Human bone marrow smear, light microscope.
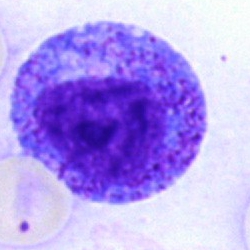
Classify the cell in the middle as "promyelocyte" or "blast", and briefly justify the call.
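This is a promyelocyte. The nucleus is a single mass, not divided into lobes, and lies toward the lower part of the cell with a wider band of cytoplasm above it. The cytoplasm is abundant, with many reddish-purple granules scattered throughout.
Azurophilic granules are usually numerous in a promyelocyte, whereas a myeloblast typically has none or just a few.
The many granules seen here therefore favour promyelocyte over myeloblast.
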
